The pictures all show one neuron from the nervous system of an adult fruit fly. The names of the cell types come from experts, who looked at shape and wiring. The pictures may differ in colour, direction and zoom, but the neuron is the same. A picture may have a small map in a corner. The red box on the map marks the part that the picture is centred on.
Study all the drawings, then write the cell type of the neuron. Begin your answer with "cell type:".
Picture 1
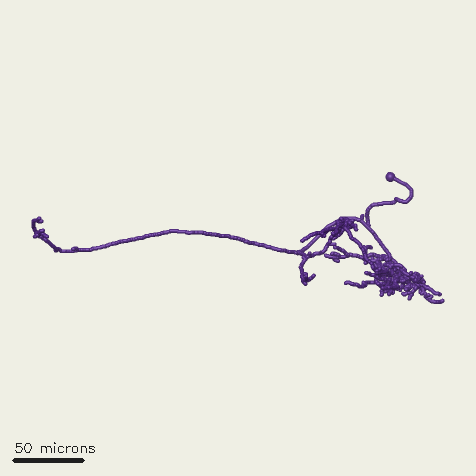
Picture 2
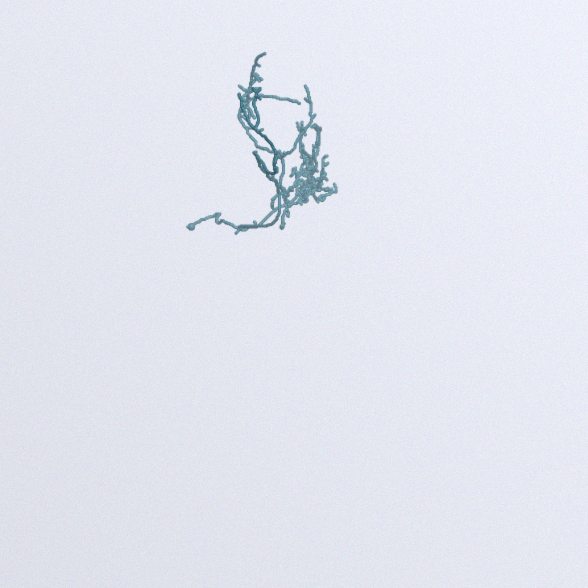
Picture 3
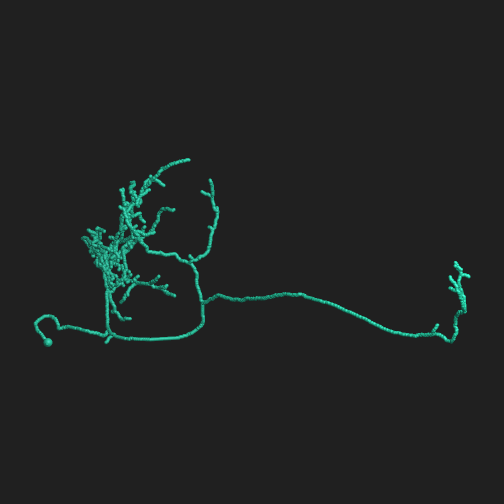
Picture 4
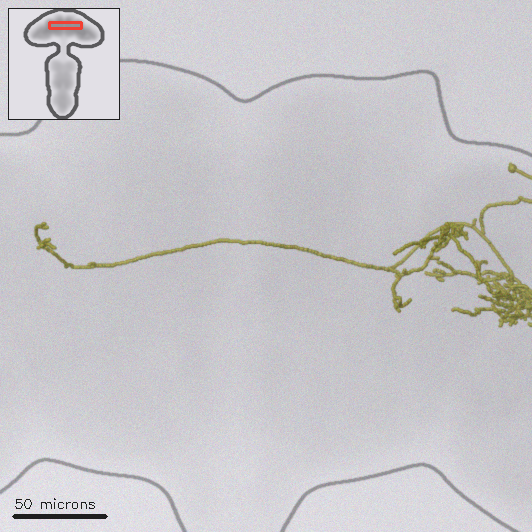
cell type: LHAV7b1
